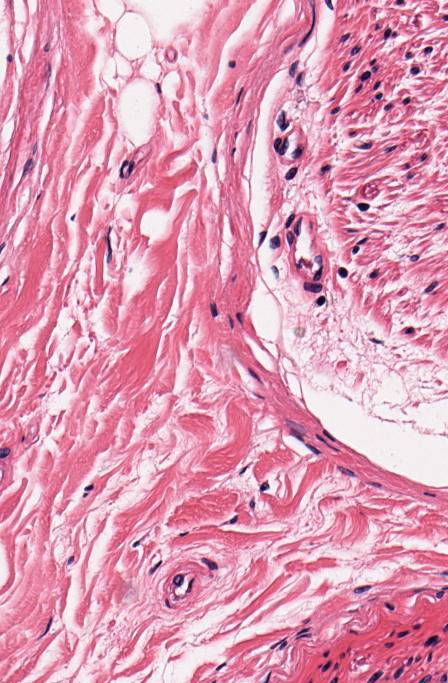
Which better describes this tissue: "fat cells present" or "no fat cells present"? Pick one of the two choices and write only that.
Fat cells present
